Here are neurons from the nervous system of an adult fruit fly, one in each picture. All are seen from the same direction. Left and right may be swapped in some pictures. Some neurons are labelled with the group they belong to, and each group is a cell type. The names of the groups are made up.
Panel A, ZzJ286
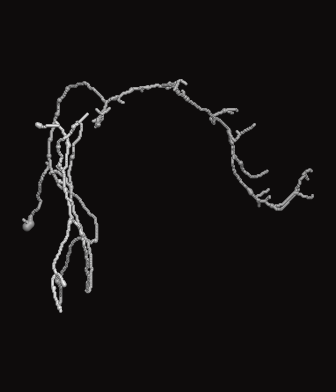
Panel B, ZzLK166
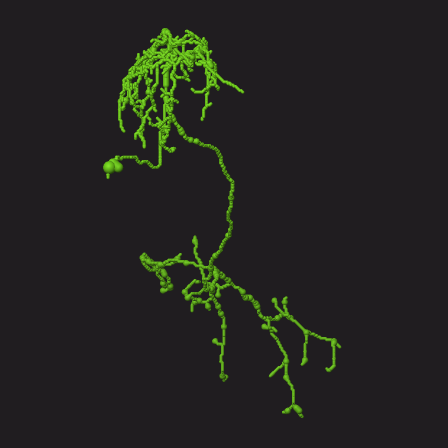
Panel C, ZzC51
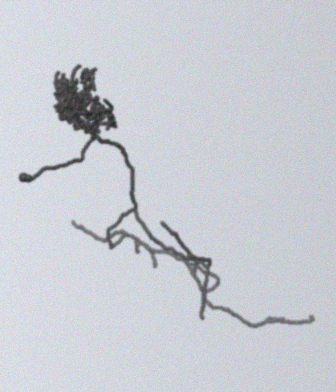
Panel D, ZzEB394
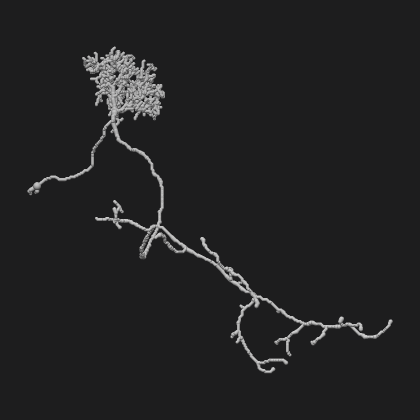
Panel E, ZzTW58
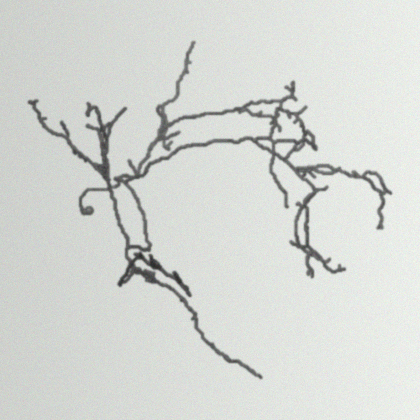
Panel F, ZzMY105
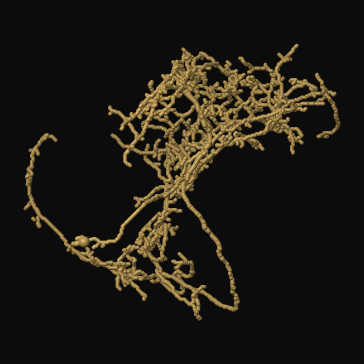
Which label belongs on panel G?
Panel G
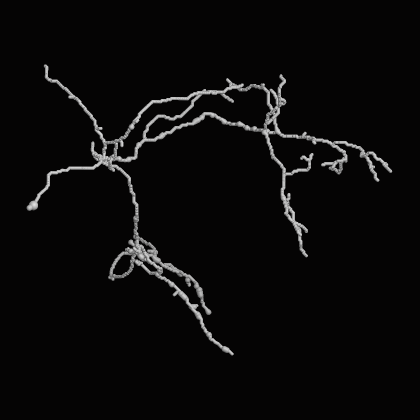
ZzTW58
